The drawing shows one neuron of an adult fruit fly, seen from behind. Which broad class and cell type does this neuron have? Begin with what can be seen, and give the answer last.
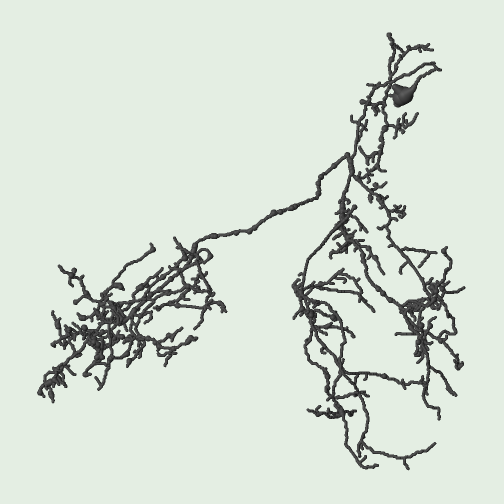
The picture shows more than a hundred branch ends. As drawn here it is about as wide as it is tall. It is a central-brain intrinsic neuron. The cell type is LAL008.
